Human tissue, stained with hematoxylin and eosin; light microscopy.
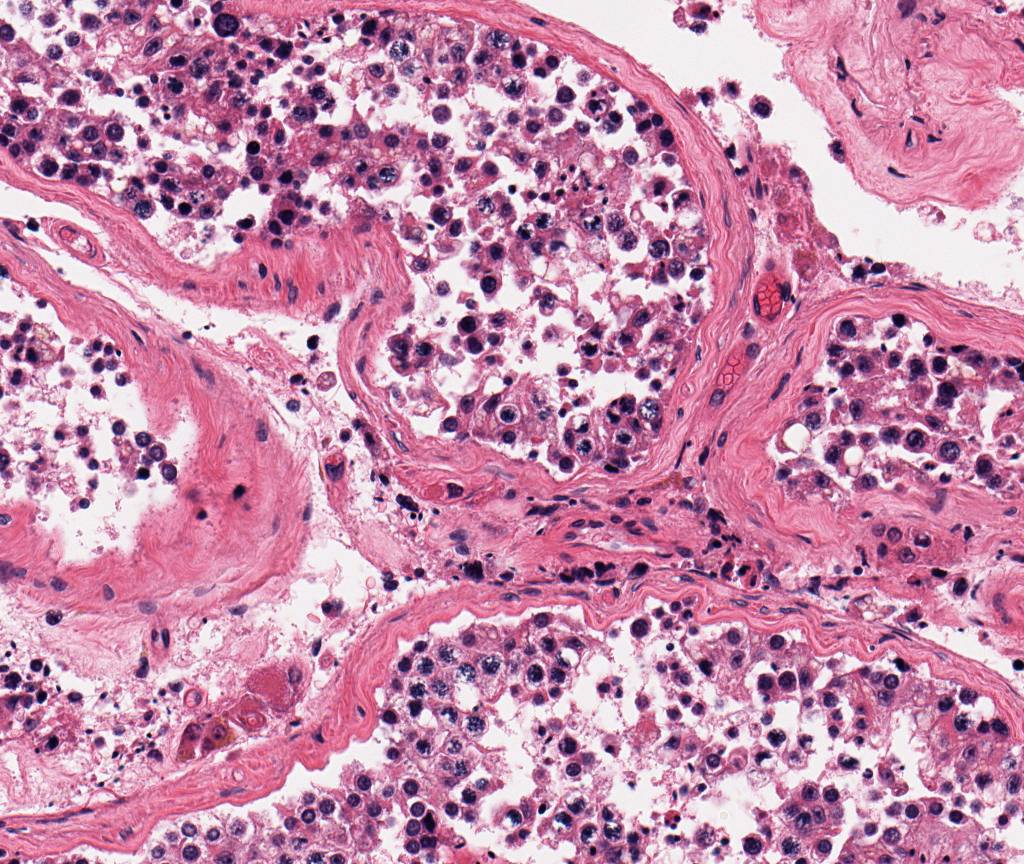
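Testis: cross-sections of several large tubules, separated by narrow bands of intervening tissue, fill most of the field. Each tubule is bounded by a thick, pale pink, wavy, layered band of hyaline material. Inside, large round cells whose nuclei show coarse, clumped or thread-like chromatin are scattered among many small, dense, very dark round nuclei.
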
